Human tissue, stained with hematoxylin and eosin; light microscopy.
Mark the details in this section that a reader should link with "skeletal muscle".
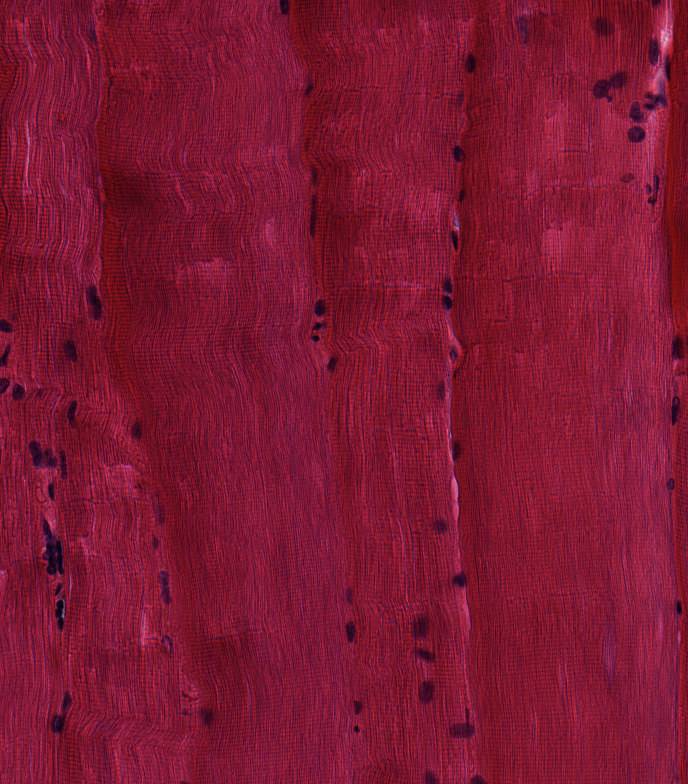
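This is skeletal muscle, and much in this field fits it. Long parallel fibres run vertically through the whole field.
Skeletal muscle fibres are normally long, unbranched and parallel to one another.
Fine cross-striations cross each fibre at right angles to its length.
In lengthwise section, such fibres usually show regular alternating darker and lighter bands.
The nuclei lie at the fibre edges rather than in the centres.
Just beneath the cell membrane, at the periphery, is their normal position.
The fibre cytoplasm stains deep red-pink throughout.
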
